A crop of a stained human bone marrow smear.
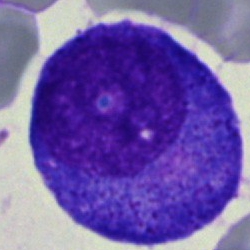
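Promyelocyte, the central cell of a stained human bone marrow smear. Its nucleus, I notice, sits off-centre toward the upper left. In the upper part of that nucleus lies one small round bluish spot with a pale rim. The cytoplasm, then, forms a crescent along the lower right side and holds fine purple granules.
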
